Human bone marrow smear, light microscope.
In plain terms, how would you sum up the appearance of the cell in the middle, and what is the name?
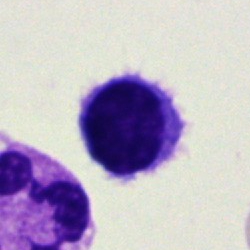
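This cell has a round outline, and its nucleus fills nearly the whole of it. The cytoplasm forms only a thin rim, seen mostly along the right side. Short, fine projections stick out from the cell margin, most clearly on the upper and right edges. The cell is a lymphocyte.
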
